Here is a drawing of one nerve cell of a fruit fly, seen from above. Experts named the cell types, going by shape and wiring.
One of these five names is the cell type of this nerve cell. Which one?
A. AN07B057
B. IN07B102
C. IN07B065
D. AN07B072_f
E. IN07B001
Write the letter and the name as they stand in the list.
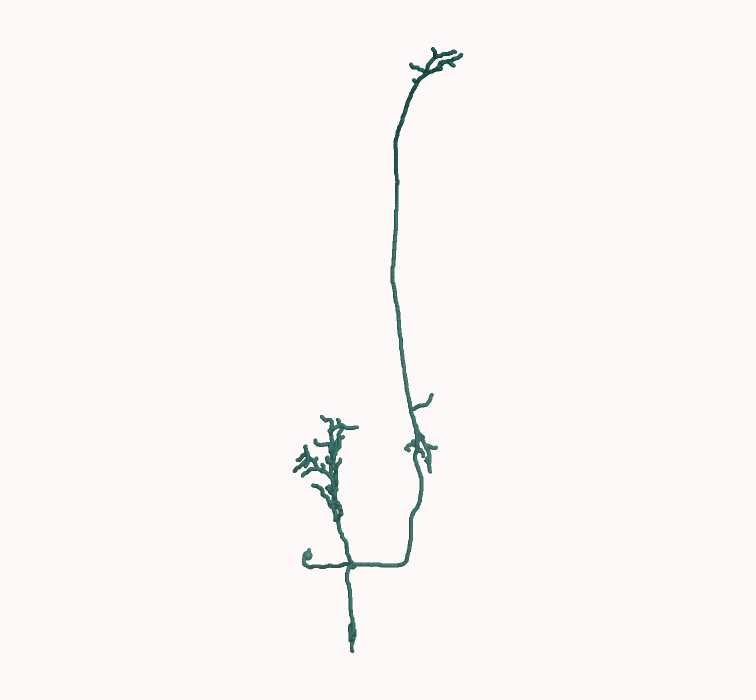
A. AN07B057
